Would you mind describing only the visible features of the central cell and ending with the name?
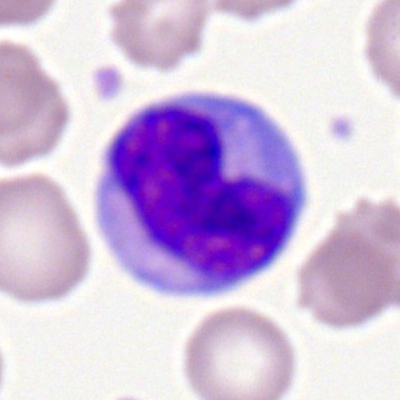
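Round outline. Nucleus notched on its upper right side. Chromatin dark purple with scattered paler patches. Crescent of cytoplasm along the lower left edge. Cell: monocyte.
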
